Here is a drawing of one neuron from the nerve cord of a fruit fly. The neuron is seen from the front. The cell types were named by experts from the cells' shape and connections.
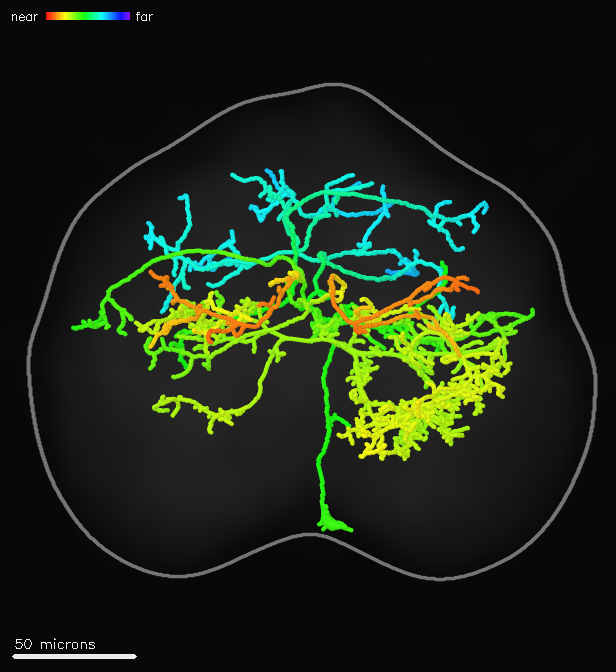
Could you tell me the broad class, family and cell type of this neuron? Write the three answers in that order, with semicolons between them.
nerve-cord intrinsic neuron; hemilineage 06B; IN06B012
